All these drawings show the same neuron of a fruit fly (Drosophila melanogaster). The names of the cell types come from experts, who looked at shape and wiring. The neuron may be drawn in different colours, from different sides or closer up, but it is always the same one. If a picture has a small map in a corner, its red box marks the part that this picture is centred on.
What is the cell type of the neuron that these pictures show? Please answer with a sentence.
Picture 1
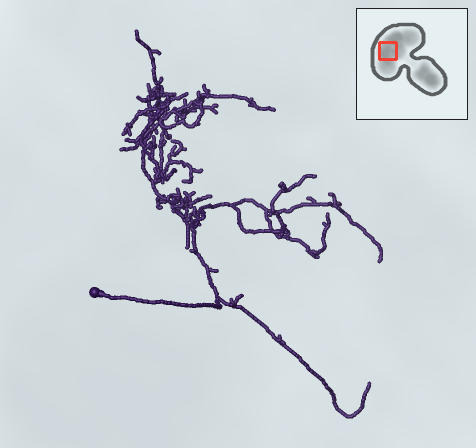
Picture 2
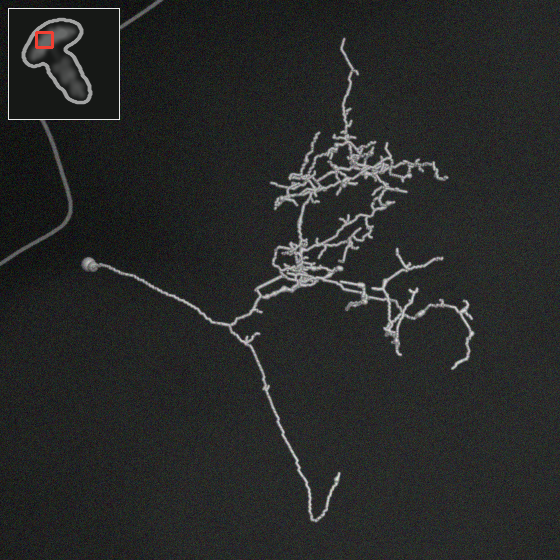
The cell type is LAL060_a.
